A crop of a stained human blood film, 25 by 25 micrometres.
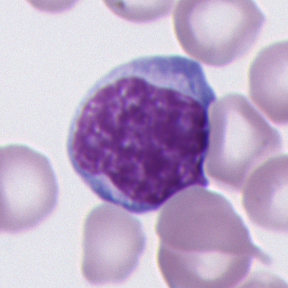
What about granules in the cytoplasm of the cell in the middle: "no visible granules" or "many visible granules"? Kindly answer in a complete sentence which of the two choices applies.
What its cytoplasm shows is an absence of visible granules.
